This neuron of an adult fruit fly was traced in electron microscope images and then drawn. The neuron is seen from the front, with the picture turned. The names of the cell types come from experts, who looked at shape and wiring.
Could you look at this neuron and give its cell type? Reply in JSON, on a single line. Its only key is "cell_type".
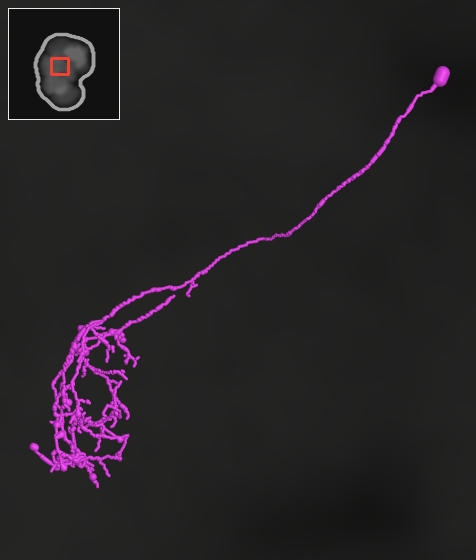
{"cell_type": "CB1705"}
